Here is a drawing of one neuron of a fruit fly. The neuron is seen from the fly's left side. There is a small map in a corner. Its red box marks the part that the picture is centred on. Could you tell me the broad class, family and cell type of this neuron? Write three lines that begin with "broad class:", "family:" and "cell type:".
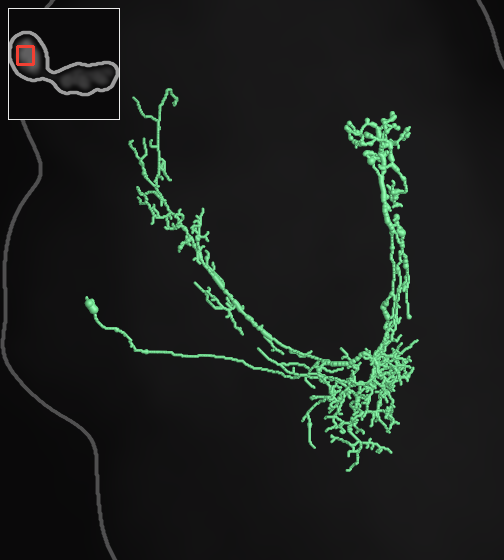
broad class: central-brain intrinsic neuron
family: hemilineage WEDa2
cell type: WEDPN5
